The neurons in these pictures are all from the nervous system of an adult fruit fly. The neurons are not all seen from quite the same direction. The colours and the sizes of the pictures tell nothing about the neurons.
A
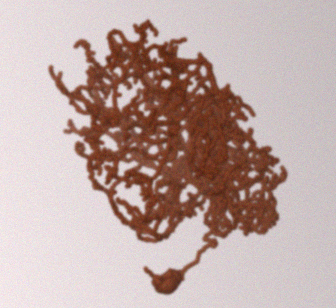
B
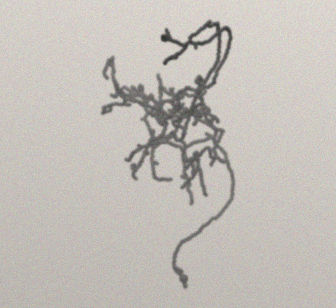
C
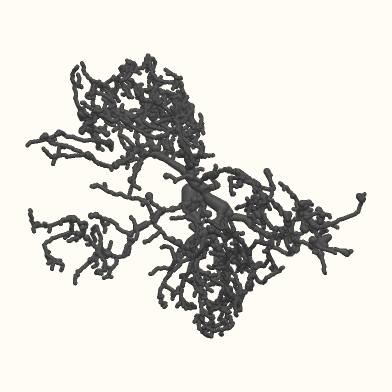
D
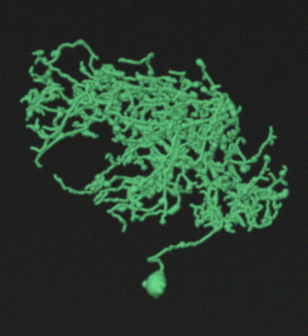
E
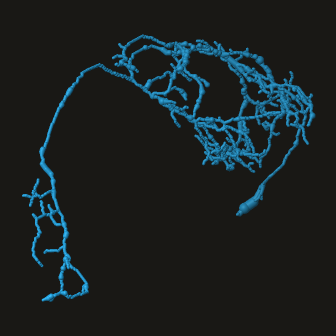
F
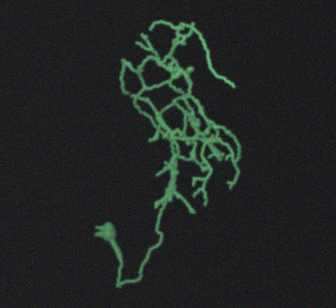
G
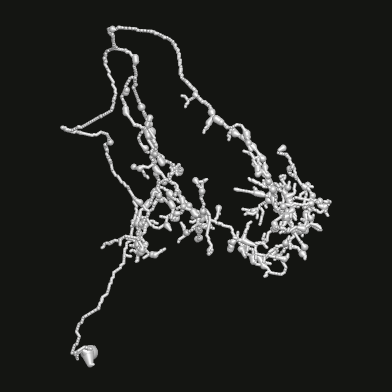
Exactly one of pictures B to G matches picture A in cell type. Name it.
Picture D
